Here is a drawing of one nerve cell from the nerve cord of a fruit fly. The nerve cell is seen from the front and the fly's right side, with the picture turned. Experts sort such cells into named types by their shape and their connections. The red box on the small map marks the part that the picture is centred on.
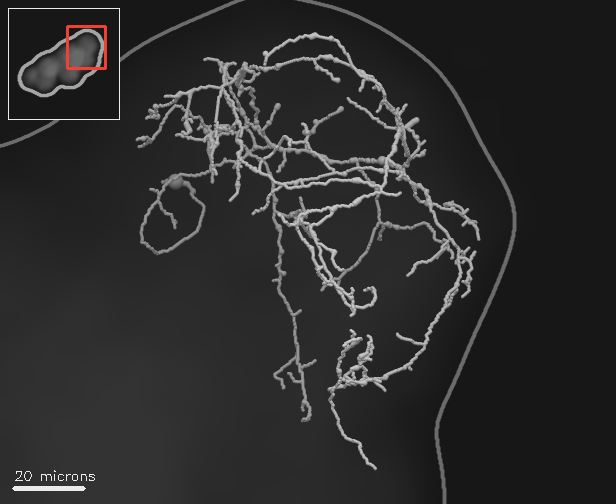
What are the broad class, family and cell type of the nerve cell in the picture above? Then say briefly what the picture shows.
It is a nerve-cord intrinsic neuron. Its family is hemilineage 03A. The cell type is IN03A051. By the scale bar it is about 130 microns tall in this view. The picture shows dozens of branch ends.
